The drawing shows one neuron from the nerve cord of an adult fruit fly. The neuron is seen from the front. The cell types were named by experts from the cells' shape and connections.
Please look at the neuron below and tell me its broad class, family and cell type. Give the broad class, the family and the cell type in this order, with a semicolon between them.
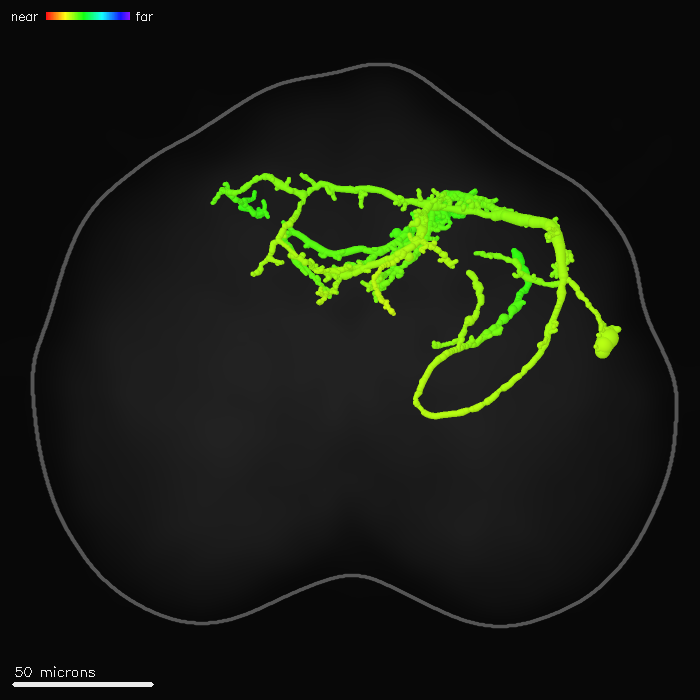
nerve-cord intrinsic neuron; hemilineage 17A; dMS2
